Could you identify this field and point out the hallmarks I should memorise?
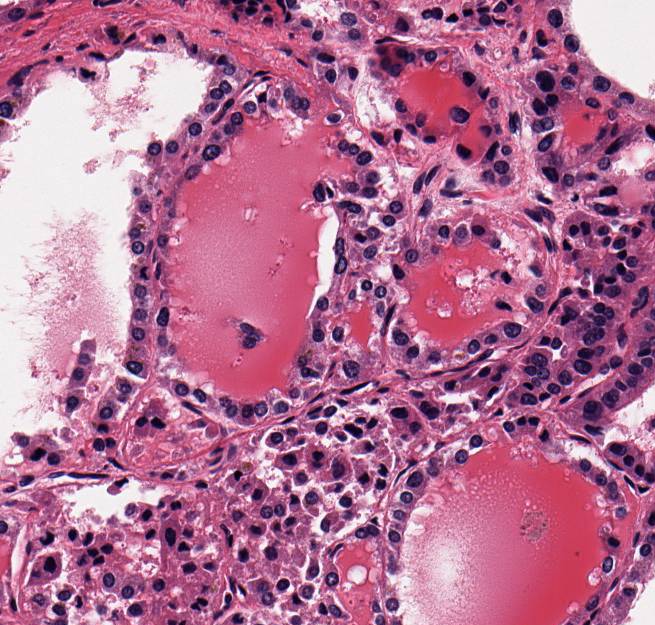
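What I'm looking at is mainly thyroid follicle. The field is made of rounded follicles of varying size, the two largest at upper centre-left and lower right. The large ones are lined by a single layer of cuboidal cells, each holding one round, dark-staining nucleus.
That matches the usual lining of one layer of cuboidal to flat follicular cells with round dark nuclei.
Thin strands of pink stroma with slender elongated nuclei run between the follicles.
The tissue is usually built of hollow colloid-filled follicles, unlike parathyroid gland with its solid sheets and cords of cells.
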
